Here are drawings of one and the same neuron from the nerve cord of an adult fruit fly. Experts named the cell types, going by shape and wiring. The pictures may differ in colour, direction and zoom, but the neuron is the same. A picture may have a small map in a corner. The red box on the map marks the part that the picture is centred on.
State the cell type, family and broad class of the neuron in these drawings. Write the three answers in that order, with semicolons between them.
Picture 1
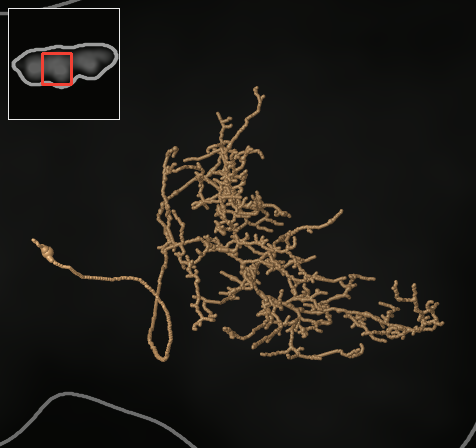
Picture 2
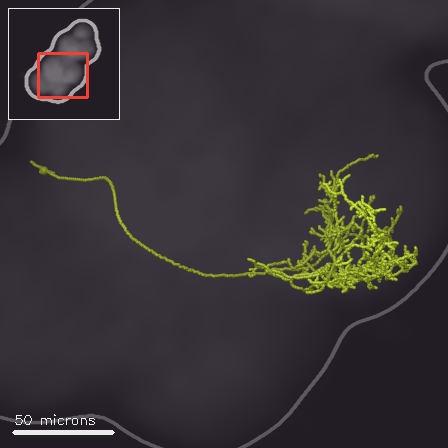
IN01A056; hemilineage 01A; nerve-cord intrinsic neuron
